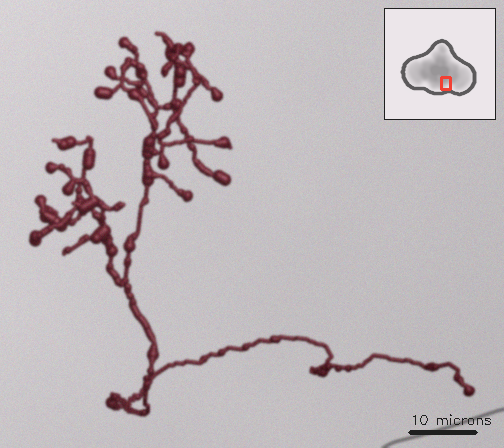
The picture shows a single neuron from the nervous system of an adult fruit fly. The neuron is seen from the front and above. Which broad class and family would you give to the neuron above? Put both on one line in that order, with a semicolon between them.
sensory neuron entering the brain; class hygrosensory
